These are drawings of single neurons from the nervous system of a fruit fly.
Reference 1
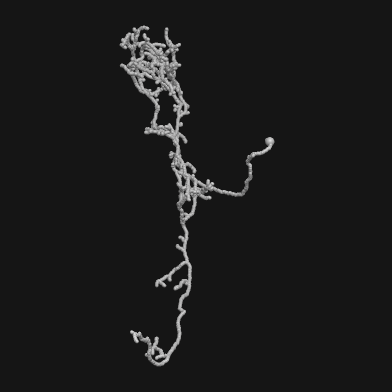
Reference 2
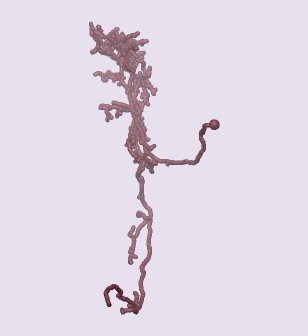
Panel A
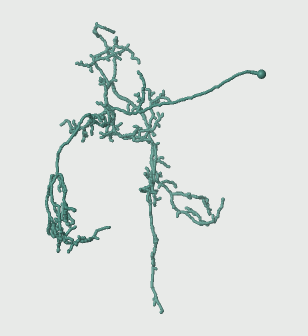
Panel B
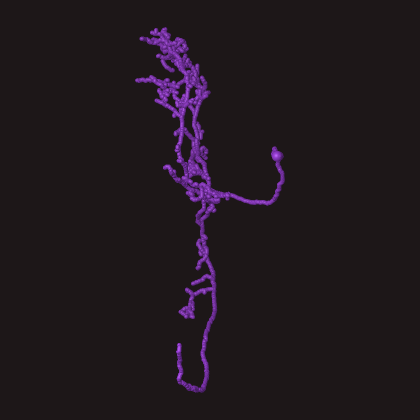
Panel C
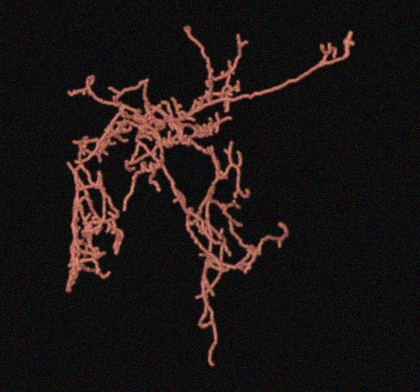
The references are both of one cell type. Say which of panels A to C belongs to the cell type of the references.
Panel B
